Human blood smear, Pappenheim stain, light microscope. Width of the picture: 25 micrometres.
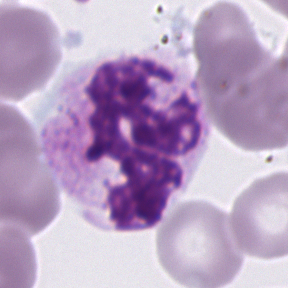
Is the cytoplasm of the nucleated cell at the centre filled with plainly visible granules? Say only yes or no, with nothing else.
Yes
